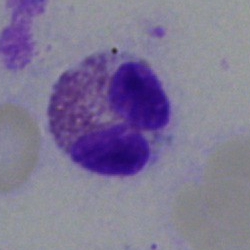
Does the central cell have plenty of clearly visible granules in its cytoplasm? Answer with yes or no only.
Yes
